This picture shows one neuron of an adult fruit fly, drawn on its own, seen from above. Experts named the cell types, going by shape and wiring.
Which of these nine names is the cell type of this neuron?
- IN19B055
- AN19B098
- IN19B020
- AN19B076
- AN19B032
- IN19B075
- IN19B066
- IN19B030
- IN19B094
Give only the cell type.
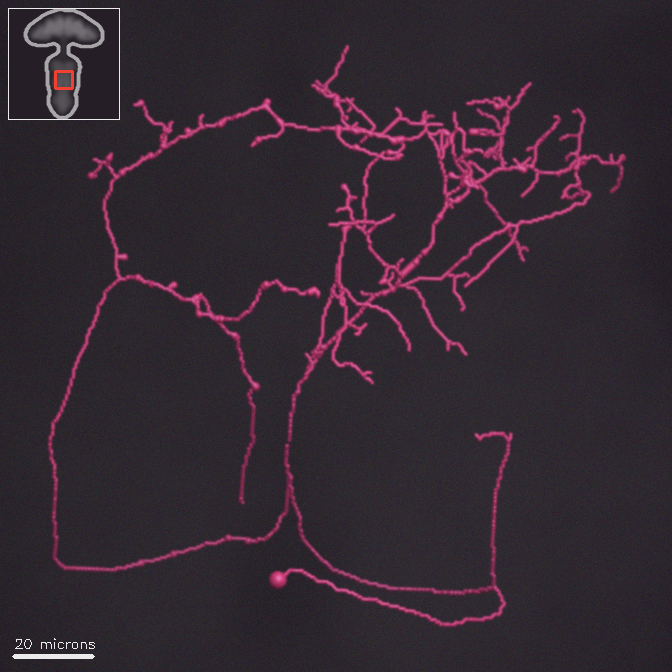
IN19B075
